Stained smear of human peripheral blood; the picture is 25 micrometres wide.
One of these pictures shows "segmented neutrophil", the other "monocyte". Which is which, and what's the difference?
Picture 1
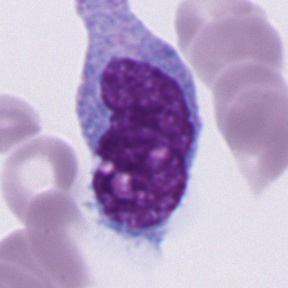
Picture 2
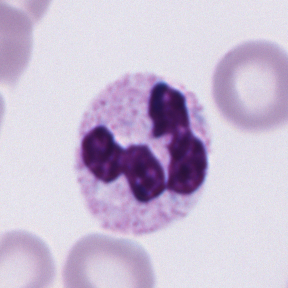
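Picture 1 shows a monocyte, and picture 2 a segmented neutrophil. In the monocyte the nucleus, about 15 by 10 micrometres, has an irregular outline with folds and indentations, while in the segmented neutrophil the chromatin is dense, dark purple and coarsely clumped. The monocyte's cytoplasm is pale blue-grey with a fine speckled texture, whereas the neutrophil's is pale pinkish-lilac, with fine pinkish-violet granules scattered evenly through it and no vacuoles. Fine hair-like projections fringe the lower edge of the monocyte, and the neutrophil measures about 14 by 12 micrometres.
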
